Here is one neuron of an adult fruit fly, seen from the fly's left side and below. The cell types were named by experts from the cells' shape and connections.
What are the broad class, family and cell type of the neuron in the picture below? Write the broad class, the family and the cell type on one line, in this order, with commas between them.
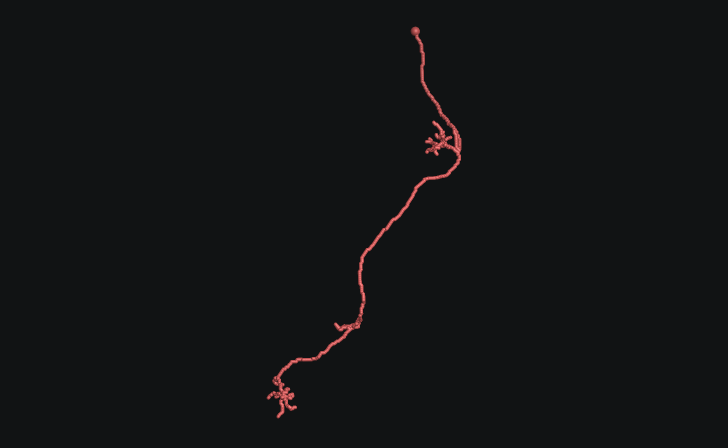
central-brain intrinsic neuron, class CX, PFNp_a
